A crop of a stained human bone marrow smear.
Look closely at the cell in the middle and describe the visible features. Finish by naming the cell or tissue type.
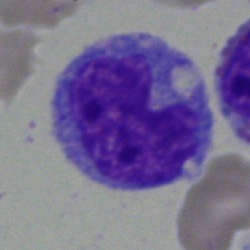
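The outline is roughly round. Its nucleus is indented on the upper right side. The chromatin is purple and finely textured, with a few darker patches. Beside the indentation, at the upper right, a pale clear area lies in the cytoplasm. Answer: monocyte.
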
